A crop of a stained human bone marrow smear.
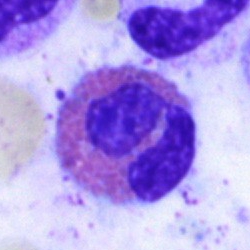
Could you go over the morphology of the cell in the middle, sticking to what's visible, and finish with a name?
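Take your time and look at the outline first: it is round. Now the nucleus: the chromatin is dense and dark purple, and you won't see any nucleoli. This is an eosinophil.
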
